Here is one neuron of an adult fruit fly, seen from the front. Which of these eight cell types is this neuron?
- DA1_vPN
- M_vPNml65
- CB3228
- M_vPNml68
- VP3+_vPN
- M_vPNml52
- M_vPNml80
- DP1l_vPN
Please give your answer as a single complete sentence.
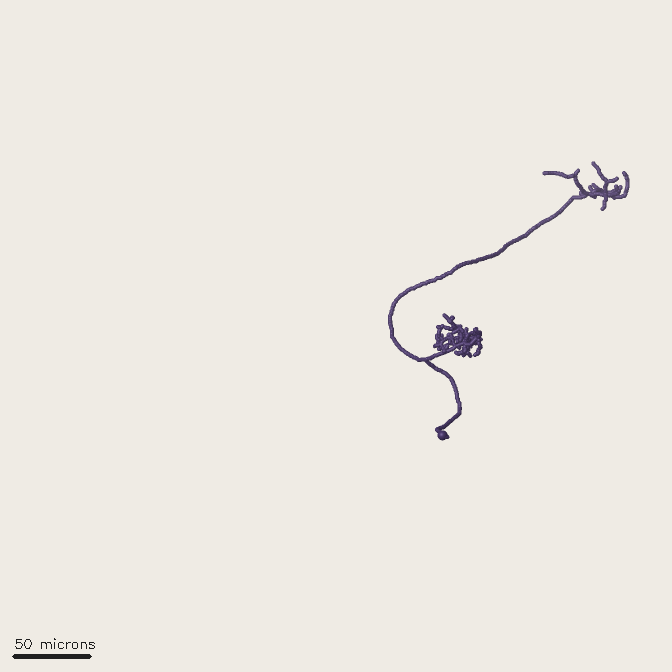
This neuron is recognized as the cell type DP1l_vPN.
